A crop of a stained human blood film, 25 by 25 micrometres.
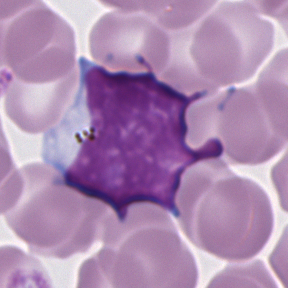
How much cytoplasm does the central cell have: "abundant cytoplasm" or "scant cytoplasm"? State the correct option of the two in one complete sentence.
What surrounds the nucleus is a narrow rim of cytoplasm.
